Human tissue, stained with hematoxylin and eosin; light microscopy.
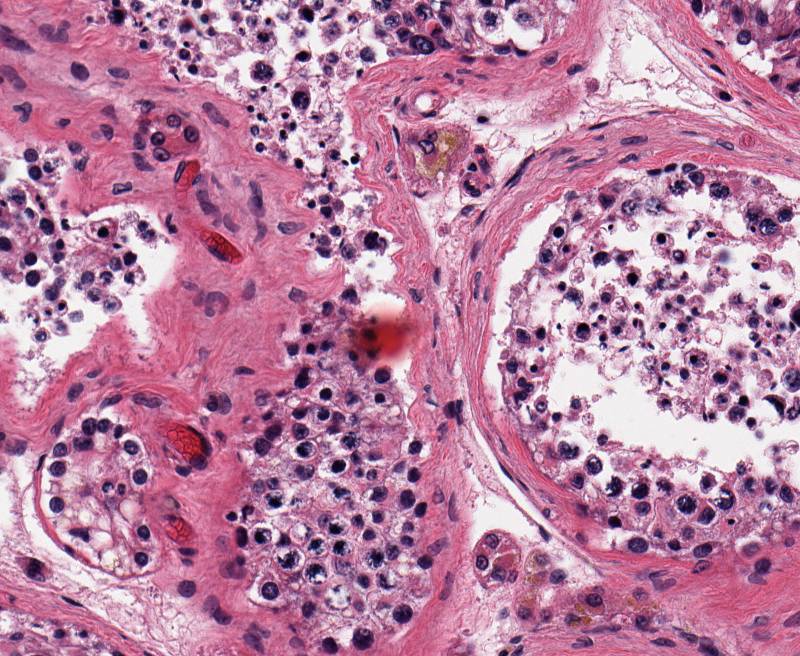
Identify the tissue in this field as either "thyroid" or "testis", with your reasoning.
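This is testis.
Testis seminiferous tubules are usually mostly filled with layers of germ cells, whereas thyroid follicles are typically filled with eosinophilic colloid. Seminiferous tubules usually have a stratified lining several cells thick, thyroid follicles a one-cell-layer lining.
Rounded tubular cross-sections, separated by bands of pink stroma, make up the field, with the largest on the right. That large tubule has a thick, layered pink wall with flattened, elongated nuclei. Small clusters of cells with golden-brown granular cytoplasm lie in the stroma at top centre and bottom centre.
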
